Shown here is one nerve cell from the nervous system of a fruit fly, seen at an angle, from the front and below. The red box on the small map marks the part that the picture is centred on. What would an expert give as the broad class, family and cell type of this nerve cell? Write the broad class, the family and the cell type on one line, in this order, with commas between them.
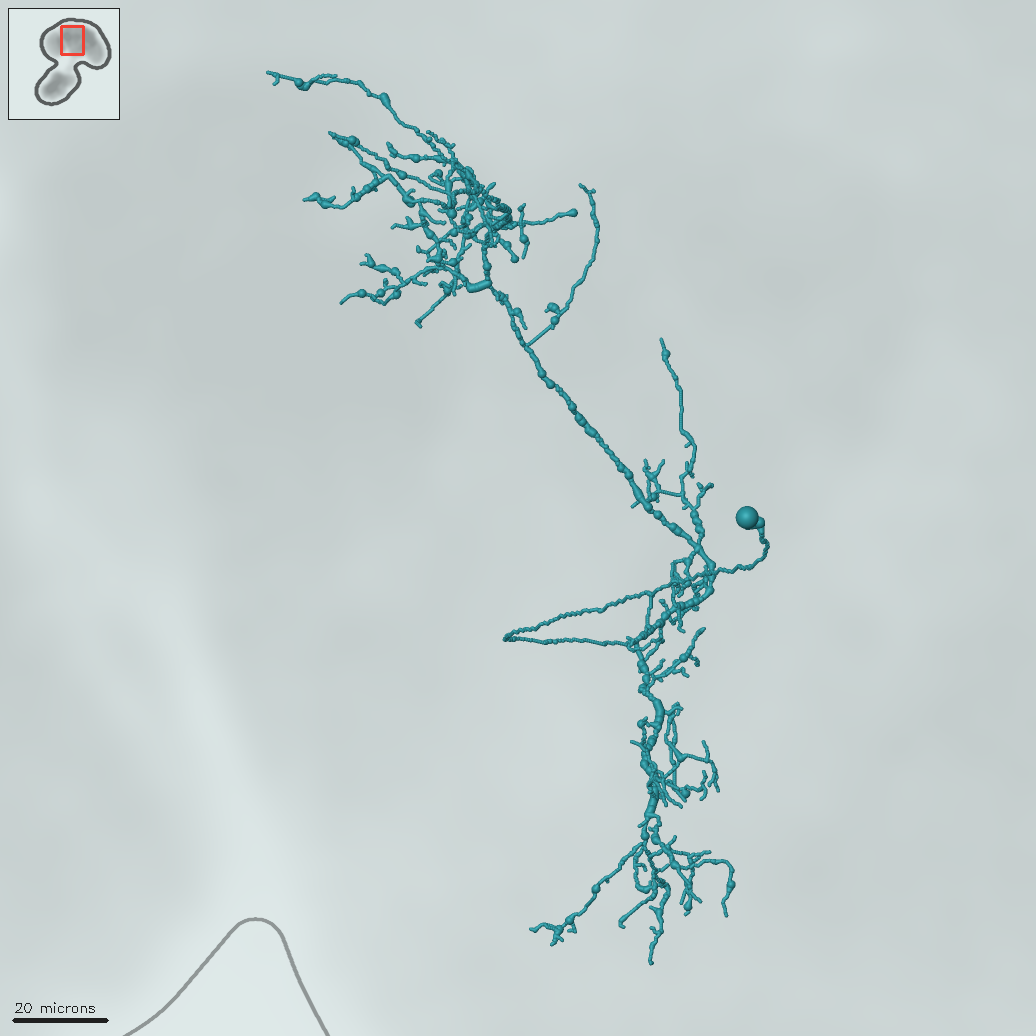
central-brain intrinsic neuron, hemilineage PSa1, AVLP461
